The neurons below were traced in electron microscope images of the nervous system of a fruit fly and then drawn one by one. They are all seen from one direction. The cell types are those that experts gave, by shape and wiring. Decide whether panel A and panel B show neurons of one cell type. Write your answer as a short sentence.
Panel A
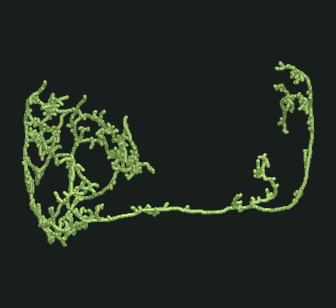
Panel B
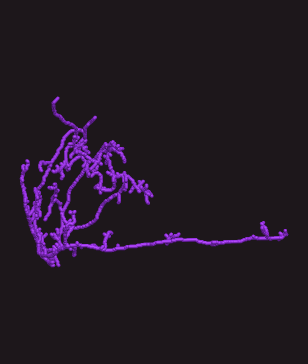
They are of the same cell type.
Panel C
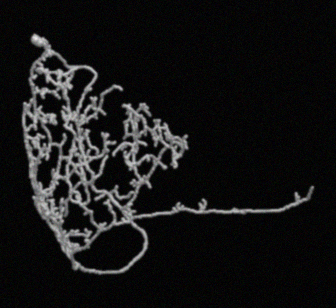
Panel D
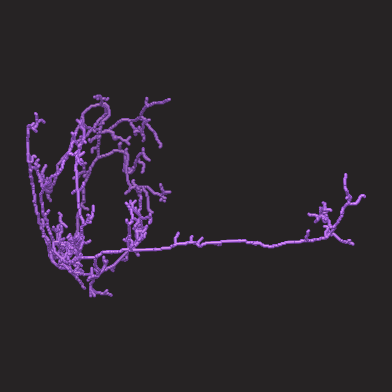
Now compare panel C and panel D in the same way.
They are of the same cell type.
